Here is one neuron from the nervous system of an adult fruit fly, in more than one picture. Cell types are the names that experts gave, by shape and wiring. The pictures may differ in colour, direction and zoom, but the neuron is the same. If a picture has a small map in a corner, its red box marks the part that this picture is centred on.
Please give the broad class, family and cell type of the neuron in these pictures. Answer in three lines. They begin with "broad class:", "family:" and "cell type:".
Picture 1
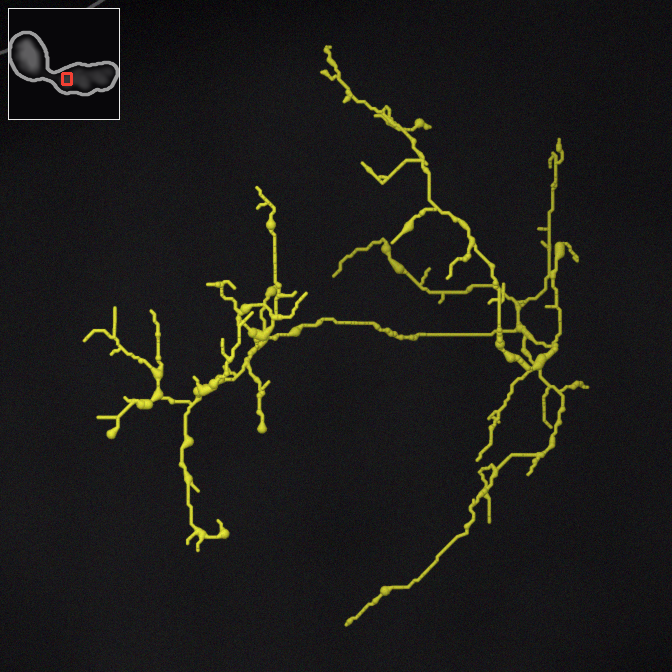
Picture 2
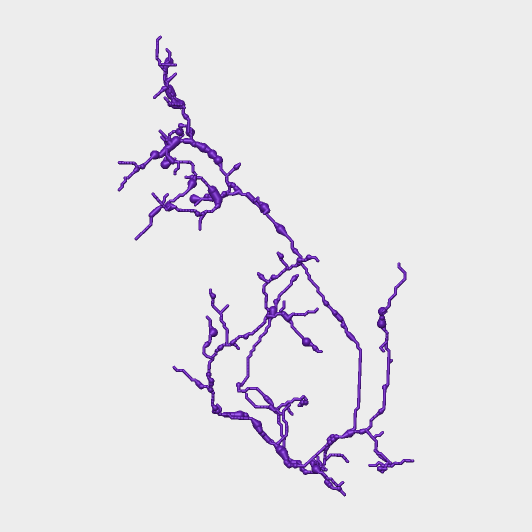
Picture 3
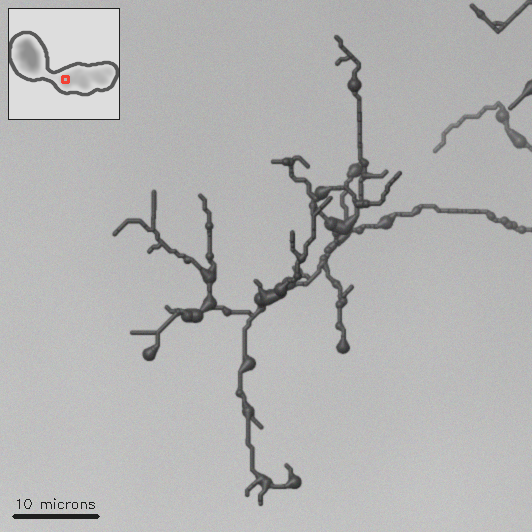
broad class: nerve-cord intrinsic neuron
family: hemilineage 21A
cell type: IN21A079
